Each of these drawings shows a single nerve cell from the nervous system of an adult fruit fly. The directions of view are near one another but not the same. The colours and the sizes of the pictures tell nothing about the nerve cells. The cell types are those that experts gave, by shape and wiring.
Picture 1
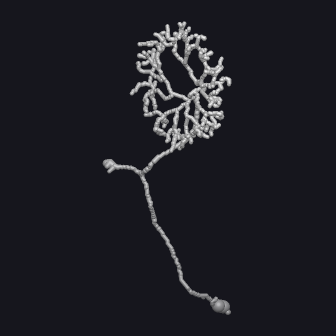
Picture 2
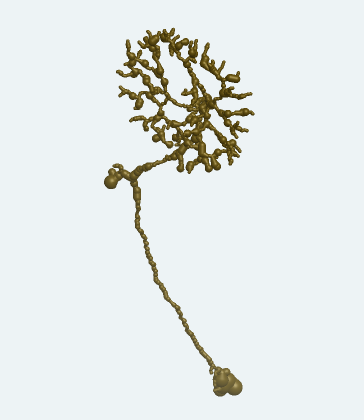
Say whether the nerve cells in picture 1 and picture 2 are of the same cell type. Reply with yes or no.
no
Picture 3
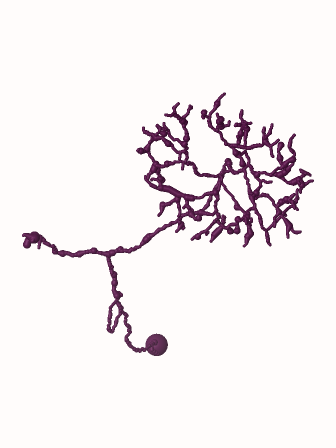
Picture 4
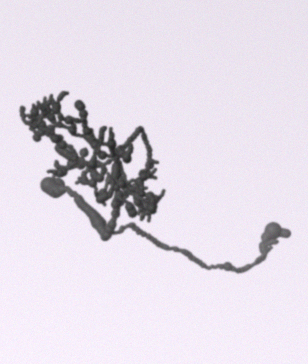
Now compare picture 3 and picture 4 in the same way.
yes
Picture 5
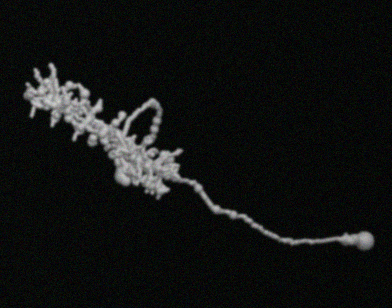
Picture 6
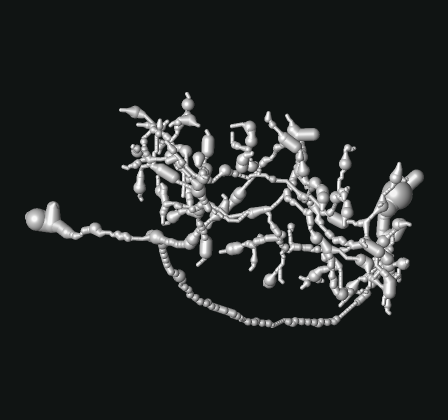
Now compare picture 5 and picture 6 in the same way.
yes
